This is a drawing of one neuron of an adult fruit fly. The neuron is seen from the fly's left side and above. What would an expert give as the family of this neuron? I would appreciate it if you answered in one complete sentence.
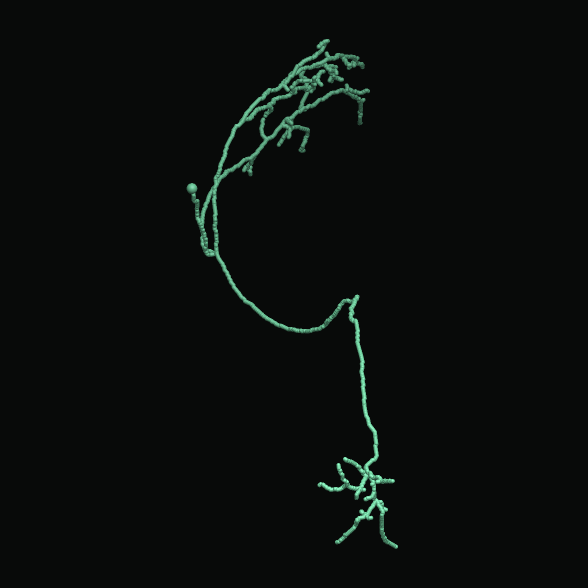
By family, this neuron is grouped as MeVP.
